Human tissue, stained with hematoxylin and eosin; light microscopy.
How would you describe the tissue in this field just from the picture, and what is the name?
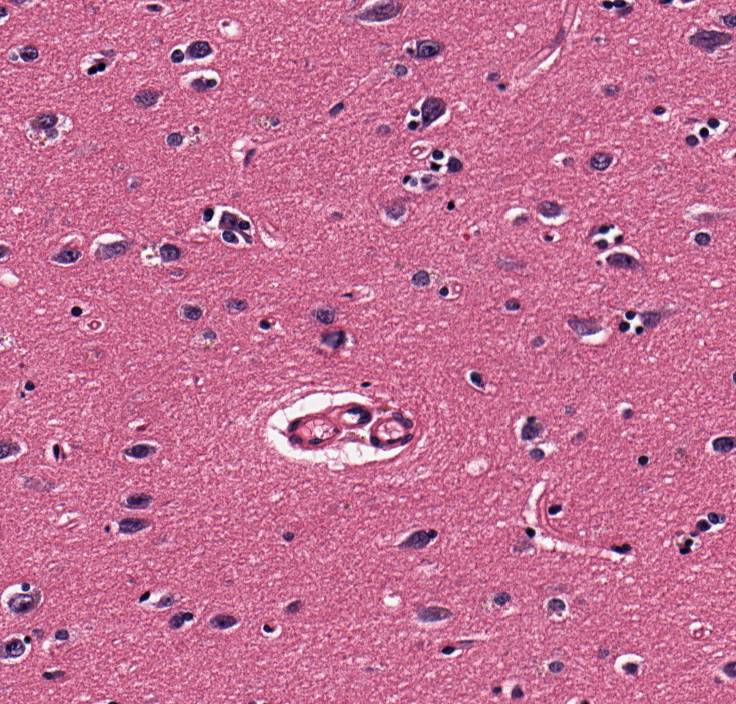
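Most scattered cells have small, round, dark nuclei, and many sit within a clear halo. Among them are a few larger cells with angular purple-staining cytoplasm; one lies at the upper centre. The clear spaces around many cells and the central vessel are retraction spaces, a shrinkage artefact of processing. This is cerebral cortex.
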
